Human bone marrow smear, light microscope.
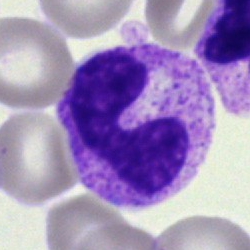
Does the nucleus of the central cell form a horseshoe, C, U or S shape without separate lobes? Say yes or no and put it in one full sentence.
Yes, its nucleus is shaped like a horseshoe, C, U or S, without separate lobes.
